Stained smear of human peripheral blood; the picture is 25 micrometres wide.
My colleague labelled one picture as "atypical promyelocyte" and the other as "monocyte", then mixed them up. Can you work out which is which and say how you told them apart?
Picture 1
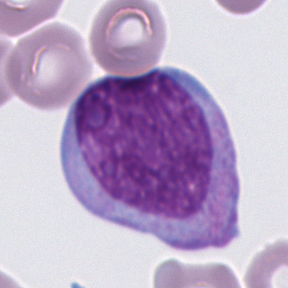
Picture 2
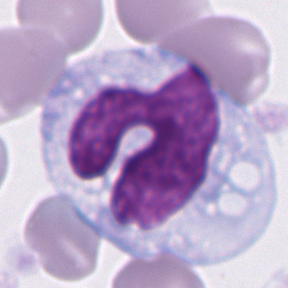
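First one's the atypical promyelocyte, second's the monocyte. Look at the nucleolus: the atypical promyelocyte has one round, ring-outlined nucleolus in the upper left of its nucleus, and the monocyte shows none.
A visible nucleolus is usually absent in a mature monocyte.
The nuclei differ in shape too. In the atypical promyelocyte it's oval and fills about 60% of the cell. In the monocyte it's one continuous folded mass, not split into lobes.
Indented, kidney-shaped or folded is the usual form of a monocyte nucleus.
Cytoplasm is pale blue in the first cell and pale grey-blue in the monocyte, where it's abundant and makes a wide rim around the nucleus. The monocyte also has several clear round vacuoles, mostly on the right, and only fine, faint, dust-like granules.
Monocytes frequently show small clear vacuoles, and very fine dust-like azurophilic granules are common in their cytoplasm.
And the atypical promyelocyte's outline is smooth except for one small pointed projection at the lower right, with a red cell touching its top edge.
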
